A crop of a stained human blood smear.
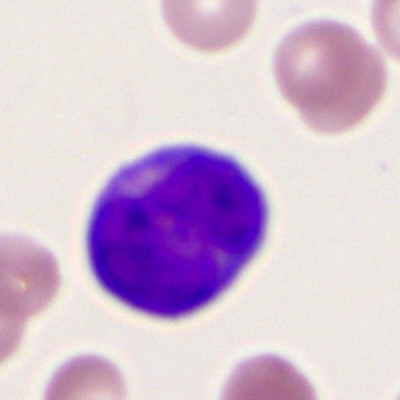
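Myeloblast in the middle of the field, its outline round and smooth. Around the deep purple nucleus, at most a very thin rim of cytoplasm shows. A few paler patches lie among the darker areas of chromatin.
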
